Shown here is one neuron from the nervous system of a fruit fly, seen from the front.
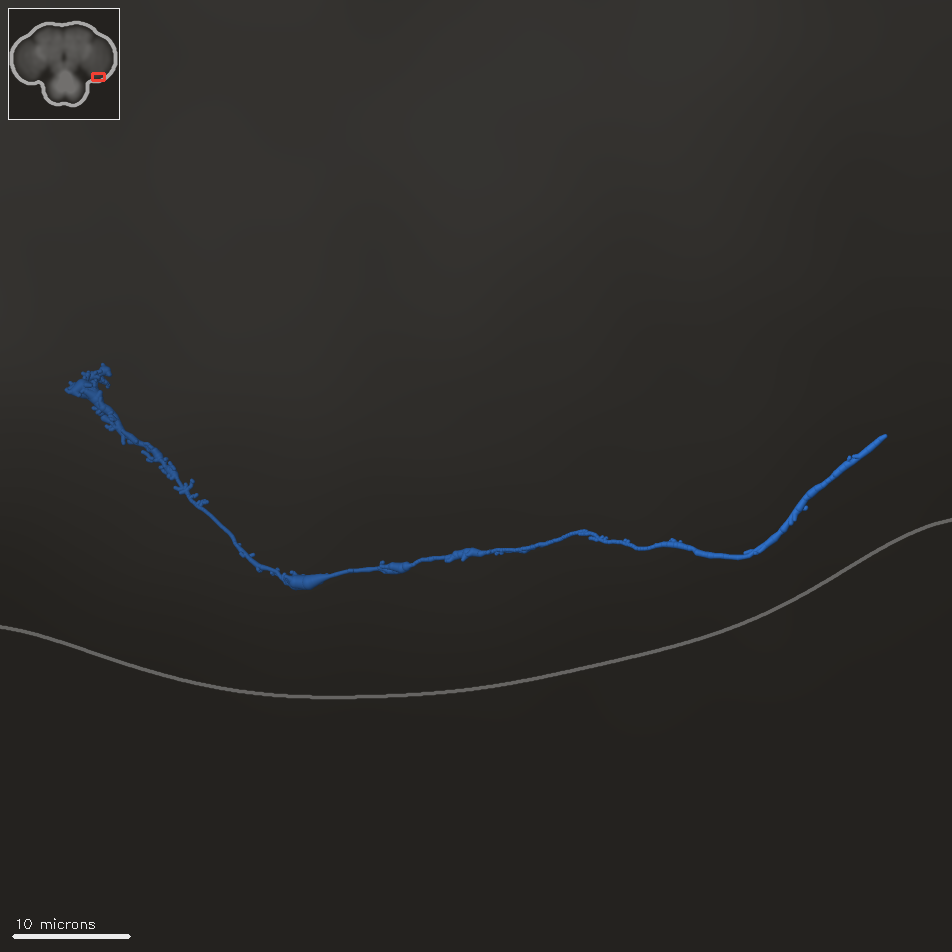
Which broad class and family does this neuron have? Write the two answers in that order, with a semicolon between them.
photoreceptor or other optic-lobe sensory neuron; class visual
